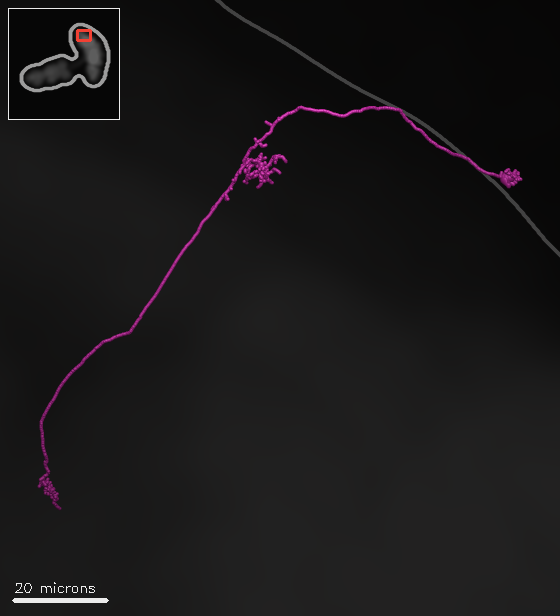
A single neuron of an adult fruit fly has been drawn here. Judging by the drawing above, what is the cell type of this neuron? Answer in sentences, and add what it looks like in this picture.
The cell type is Tm9. This is an optic-lobe intrinsic neuron. It is in the brain and does not reach the nerve cord. By the scale bar it is about 100 microns wide in this view.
